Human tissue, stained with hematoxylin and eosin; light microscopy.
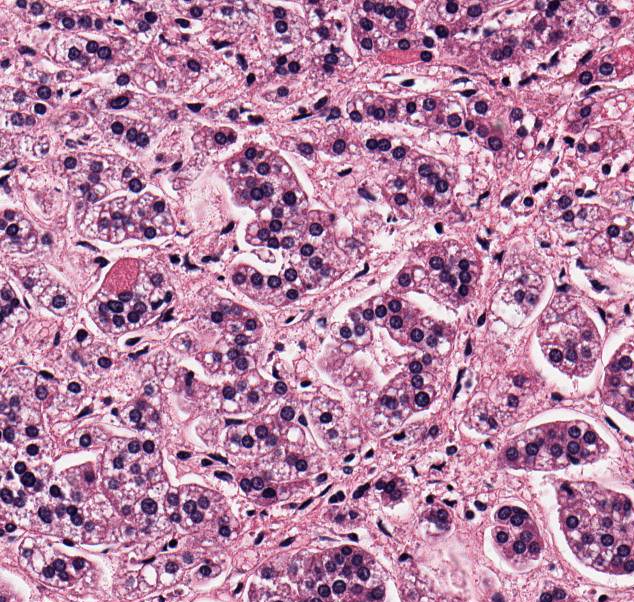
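Adrenal gland, H&E: as I look across the field, the cells sit in rounded nests divided by thin septa. Their nuclei seem round, dark and fairly uniform in size; the cytoplasm pale and finely vacuolated. The septa are delicate pink strands with elongated spindle-shaped nuclei.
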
